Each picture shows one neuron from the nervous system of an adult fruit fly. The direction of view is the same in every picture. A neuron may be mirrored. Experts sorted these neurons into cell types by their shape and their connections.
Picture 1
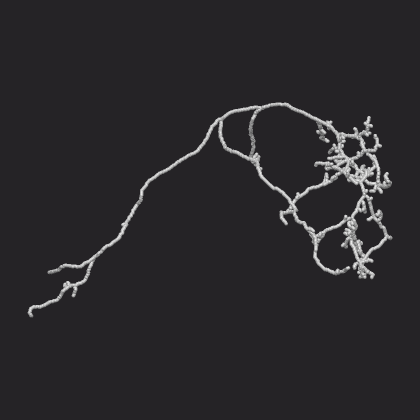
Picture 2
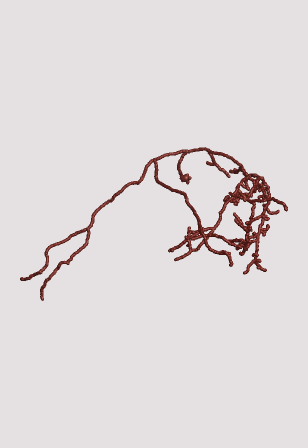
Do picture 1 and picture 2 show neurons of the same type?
no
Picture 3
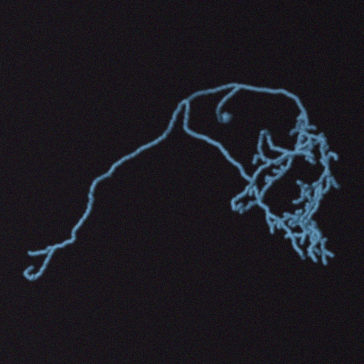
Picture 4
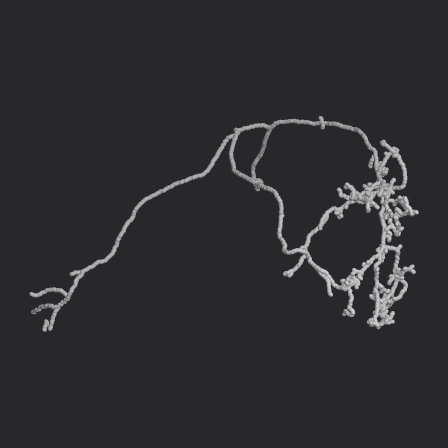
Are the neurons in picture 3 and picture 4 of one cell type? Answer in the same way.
no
